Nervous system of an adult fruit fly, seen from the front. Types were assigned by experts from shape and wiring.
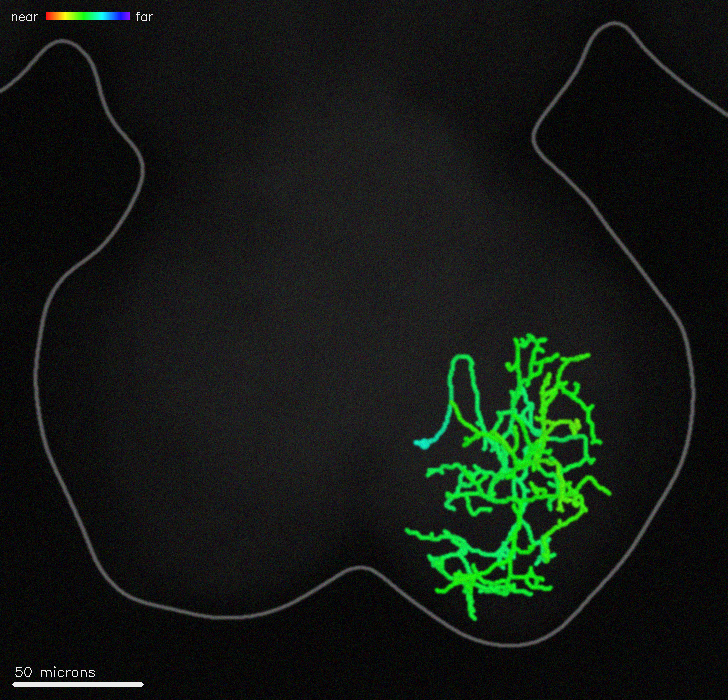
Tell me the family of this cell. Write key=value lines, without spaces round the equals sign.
family=hemilineage 03A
